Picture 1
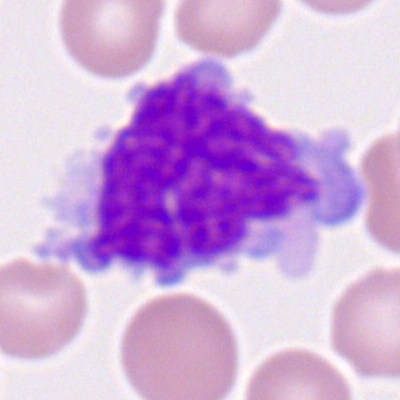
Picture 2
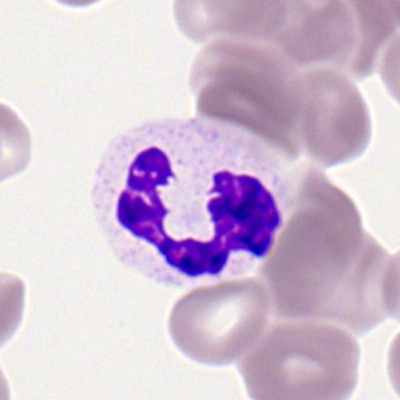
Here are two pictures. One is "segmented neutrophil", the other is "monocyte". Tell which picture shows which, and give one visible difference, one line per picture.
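Picture 1 is a monocyte. No distinct granules are seen in the cytoplasm.
Picture 2 is a segmented neutrophil. The cytoplasm is dotted with fine, small pinkish-purple granules.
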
